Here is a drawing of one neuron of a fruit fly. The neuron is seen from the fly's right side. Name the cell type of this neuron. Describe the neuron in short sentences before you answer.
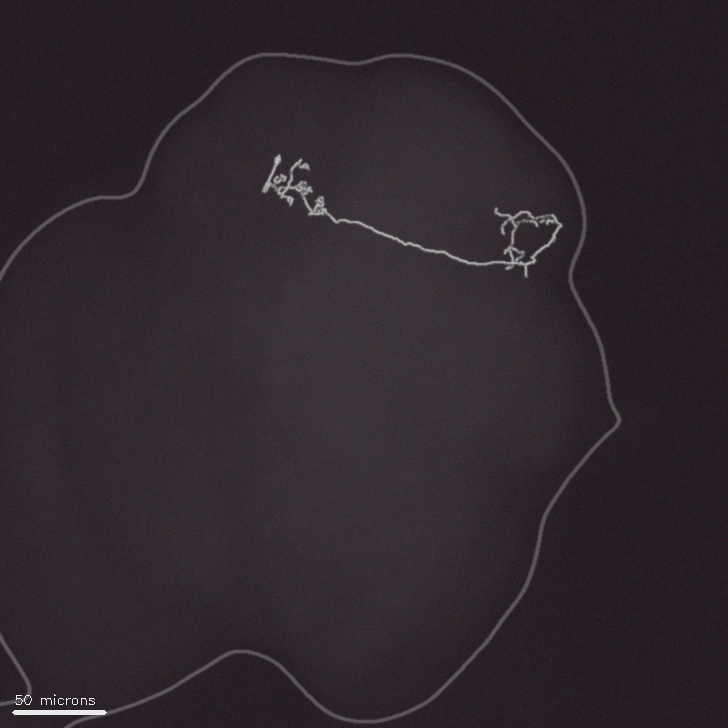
From left to right in the picture it spans about 170 microns. In this view it is wider than it is tall. It is a central-brain intrinsic neuron. It is of cell type KCg-m.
